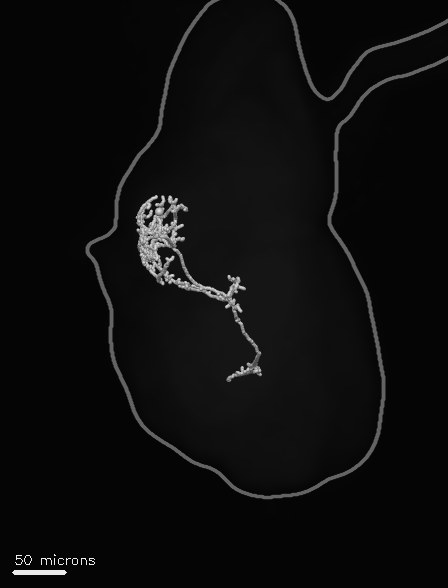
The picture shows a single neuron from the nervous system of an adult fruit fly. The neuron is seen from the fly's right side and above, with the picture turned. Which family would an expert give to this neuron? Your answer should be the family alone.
hemilineage VLPl2_medial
